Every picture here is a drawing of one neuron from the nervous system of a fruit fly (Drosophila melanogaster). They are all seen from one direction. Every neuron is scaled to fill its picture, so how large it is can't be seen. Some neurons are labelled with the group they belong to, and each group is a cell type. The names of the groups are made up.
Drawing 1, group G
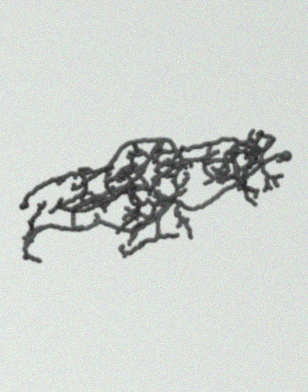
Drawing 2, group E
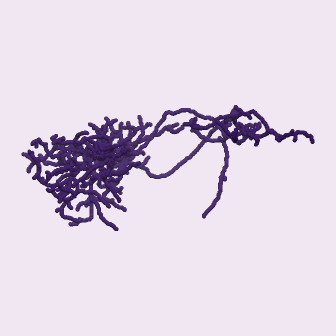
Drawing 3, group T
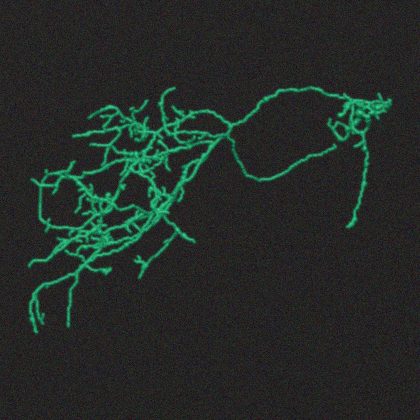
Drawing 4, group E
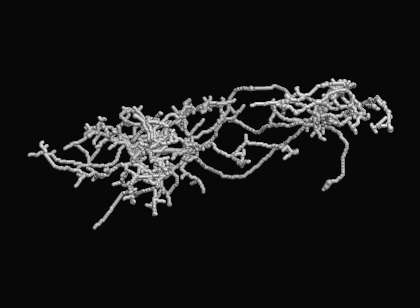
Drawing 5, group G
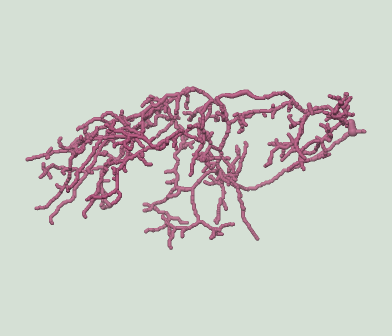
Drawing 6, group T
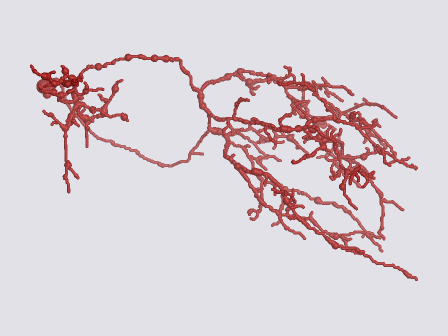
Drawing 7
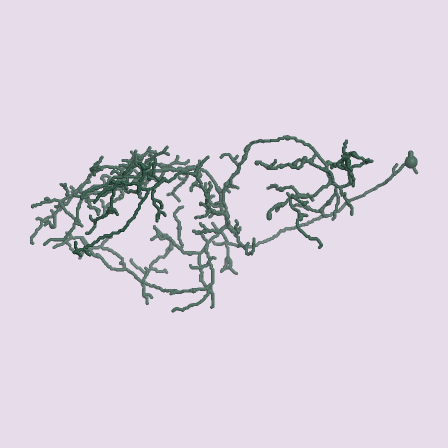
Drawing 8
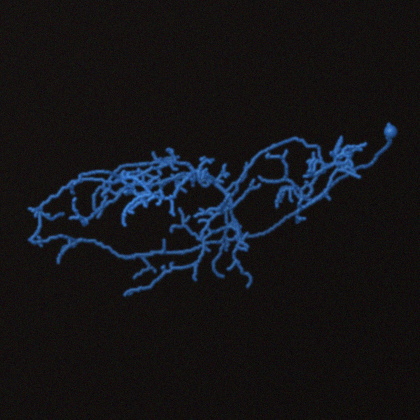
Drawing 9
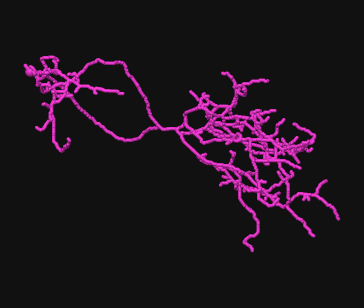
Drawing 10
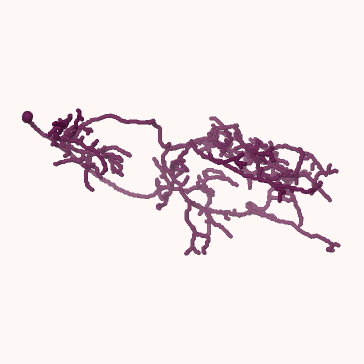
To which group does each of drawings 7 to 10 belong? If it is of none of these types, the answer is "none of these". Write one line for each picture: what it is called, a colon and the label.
7: group G
8: group G
9: group T
10: group G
